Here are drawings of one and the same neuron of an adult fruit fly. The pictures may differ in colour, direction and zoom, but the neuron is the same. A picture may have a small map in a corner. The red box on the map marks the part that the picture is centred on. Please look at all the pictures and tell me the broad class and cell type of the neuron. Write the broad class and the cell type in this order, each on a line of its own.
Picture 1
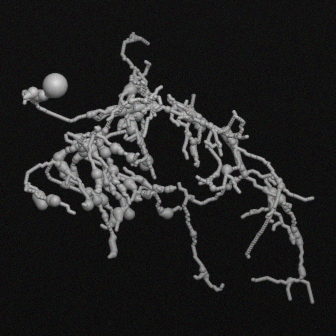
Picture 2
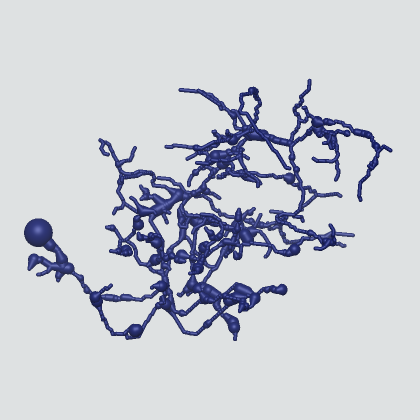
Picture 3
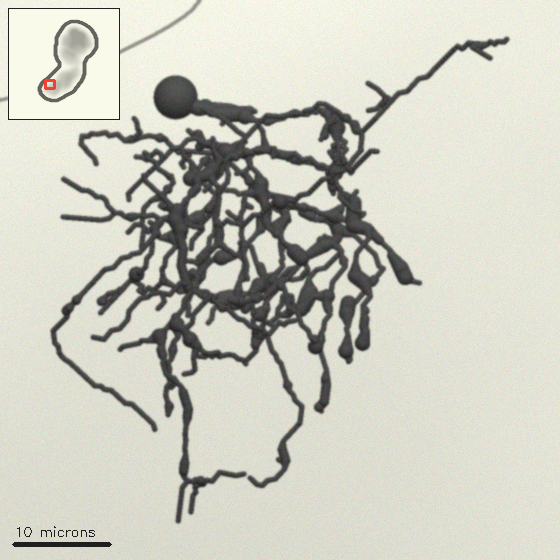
nerve-cord intrinsic neuron
INXXX444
